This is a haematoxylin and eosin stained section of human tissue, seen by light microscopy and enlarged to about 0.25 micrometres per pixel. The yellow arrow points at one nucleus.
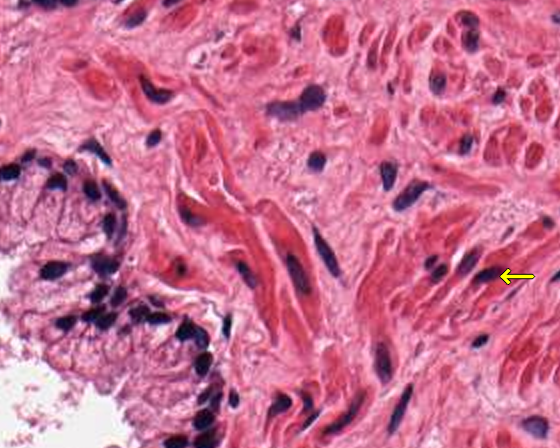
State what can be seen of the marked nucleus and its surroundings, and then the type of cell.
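The nucleus stains dark purple, is fairly evenly dark throughout, and is about the same size as the neighbouring elongated nuclei. The cytoplasm is deep pink-red and is drawn out along the same axis as the nucleus. The cell lies within a bundle of similar elongated pink cells and fibres that run parallel to one another in the same oblique direction. It is a smooth muscle cell.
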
